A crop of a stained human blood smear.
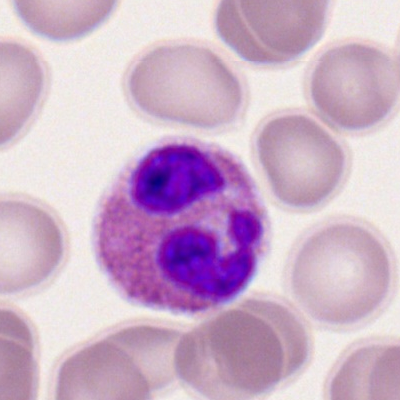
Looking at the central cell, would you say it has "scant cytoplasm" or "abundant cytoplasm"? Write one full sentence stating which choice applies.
A wide area of cytoplasm encircles its nucleus.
